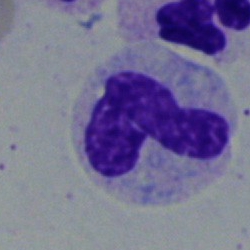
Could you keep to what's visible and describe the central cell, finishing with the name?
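The central cell has a round, smooth outline. Its chromatin is dense and dark purple, with coarse clumping, and no nucleoli are visible in the nucleus. The cytoplasm is abundant and pale lavender-grey. The cell is a band neutrophil.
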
